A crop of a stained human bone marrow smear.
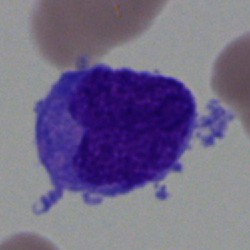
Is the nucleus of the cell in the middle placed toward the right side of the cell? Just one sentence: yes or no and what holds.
Yes, the nucleus is found toward the right, whether upper, middle or lower.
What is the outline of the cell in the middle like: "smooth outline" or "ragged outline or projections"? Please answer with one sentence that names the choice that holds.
The cell's outline is ragged or frayed, or has projections, blebs or tags.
